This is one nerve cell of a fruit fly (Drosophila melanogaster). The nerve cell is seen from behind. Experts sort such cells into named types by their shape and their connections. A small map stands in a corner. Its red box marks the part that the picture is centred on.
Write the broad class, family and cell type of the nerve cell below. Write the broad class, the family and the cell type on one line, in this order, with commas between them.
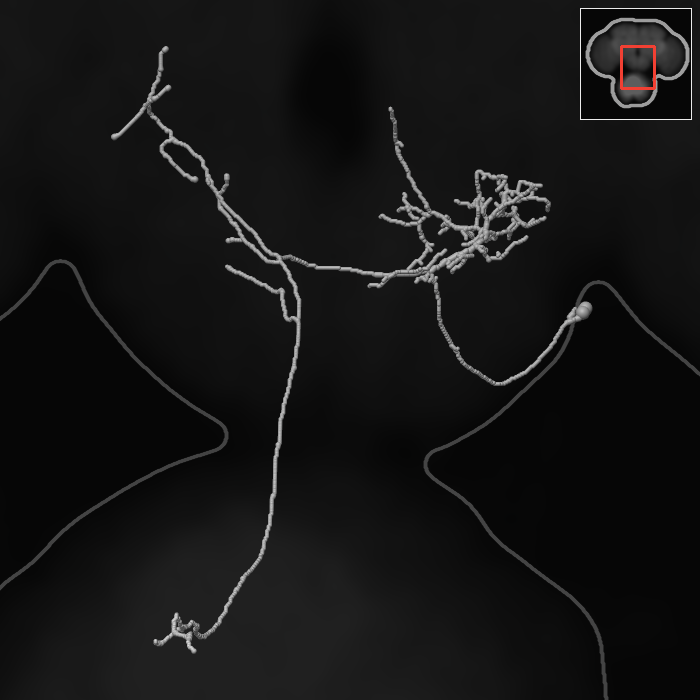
descending neuron, hemilineage LB7, DNge111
